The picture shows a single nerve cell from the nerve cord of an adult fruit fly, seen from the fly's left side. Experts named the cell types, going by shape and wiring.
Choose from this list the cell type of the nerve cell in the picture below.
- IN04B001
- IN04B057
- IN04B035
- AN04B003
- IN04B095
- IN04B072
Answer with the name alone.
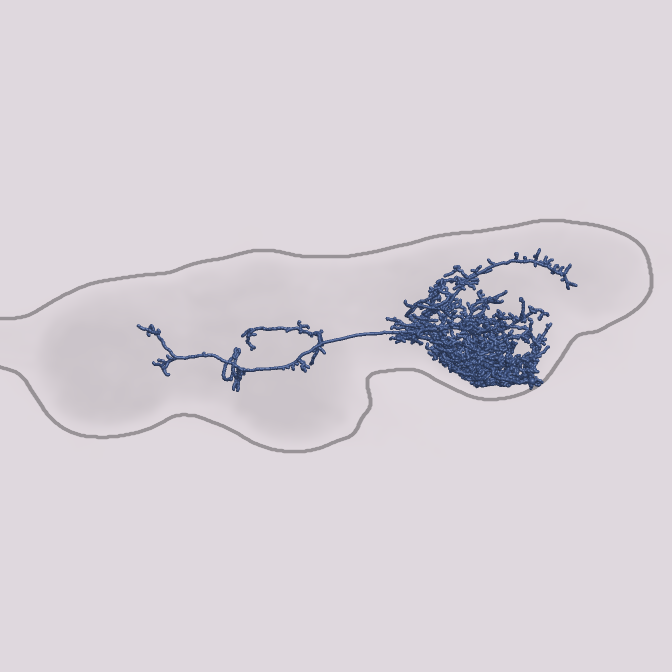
IN04B001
